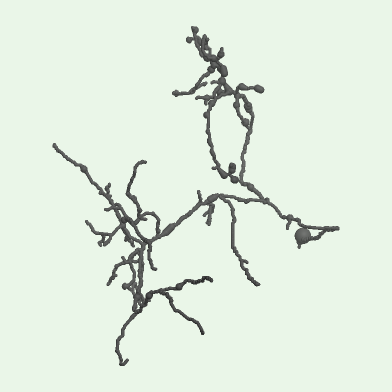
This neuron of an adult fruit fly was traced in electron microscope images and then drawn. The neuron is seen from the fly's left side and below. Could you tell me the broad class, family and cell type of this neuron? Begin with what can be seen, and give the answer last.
Its cell body lies on the right of the picture. The picture shows dozens of branch ends. Its broad class is central-brain intrinsic neuron. Its family is hemilineage LHp2. The cell type is SLP274.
